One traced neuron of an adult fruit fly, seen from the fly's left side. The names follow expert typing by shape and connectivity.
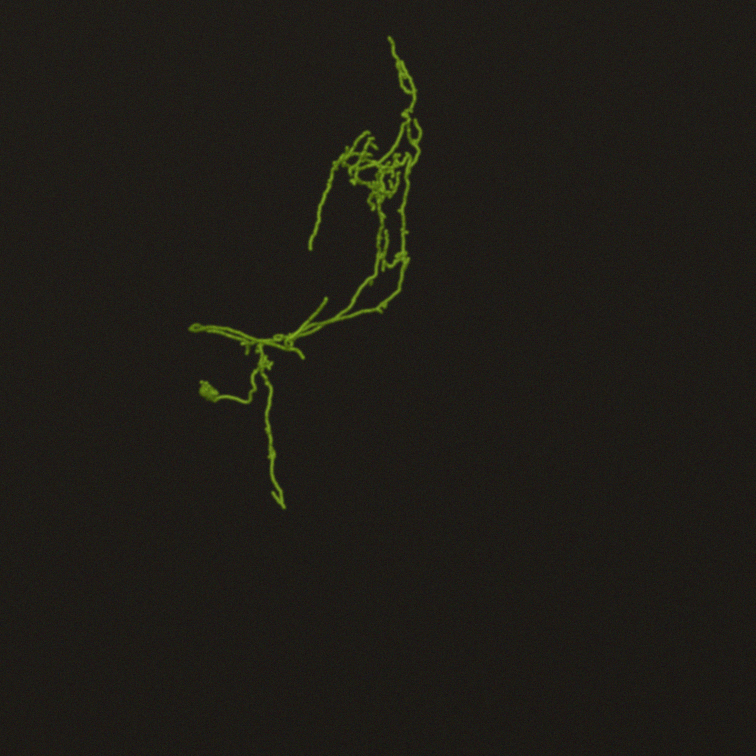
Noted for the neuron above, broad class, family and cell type: visual centrifugal neuron; Lat; Lat1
